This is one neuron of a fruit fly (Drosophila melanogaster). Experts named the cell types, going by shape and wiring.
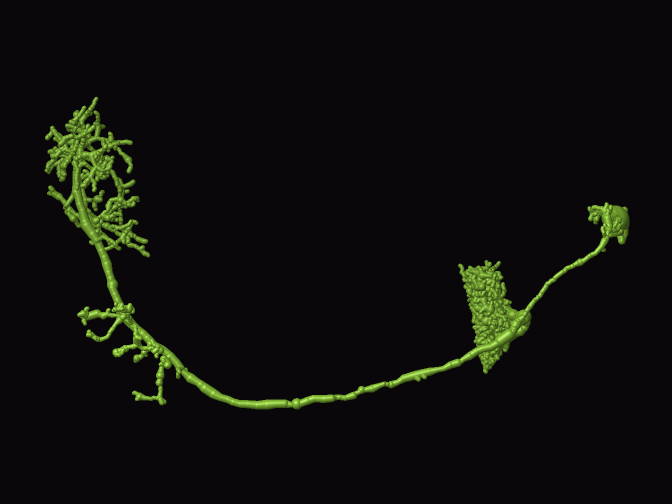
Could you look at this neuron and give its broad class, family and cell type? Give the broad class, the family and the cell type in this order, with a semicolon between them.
central-brain intrinsic neuron; class ALPN; DP1m_adPN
